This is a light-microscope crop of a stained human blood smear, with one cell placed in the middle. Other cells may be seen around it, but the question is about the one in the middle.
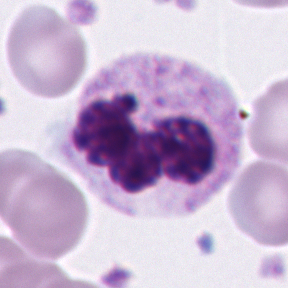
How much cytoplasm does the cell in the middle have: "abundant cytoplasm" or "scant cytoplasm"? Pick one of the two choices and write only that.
Abundant cytoplasm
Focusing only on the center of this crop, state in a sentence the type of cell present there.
Classification of the middle cell gives a neutrophil.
